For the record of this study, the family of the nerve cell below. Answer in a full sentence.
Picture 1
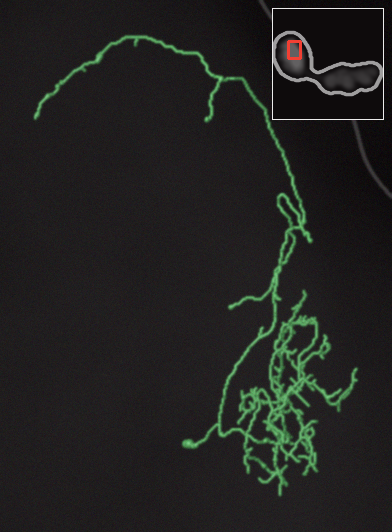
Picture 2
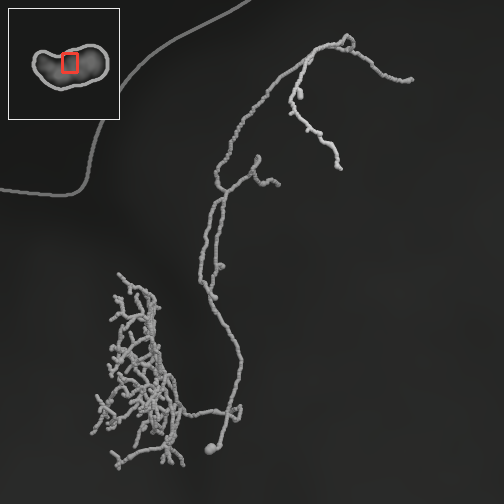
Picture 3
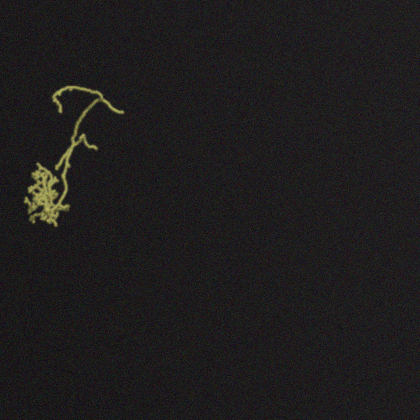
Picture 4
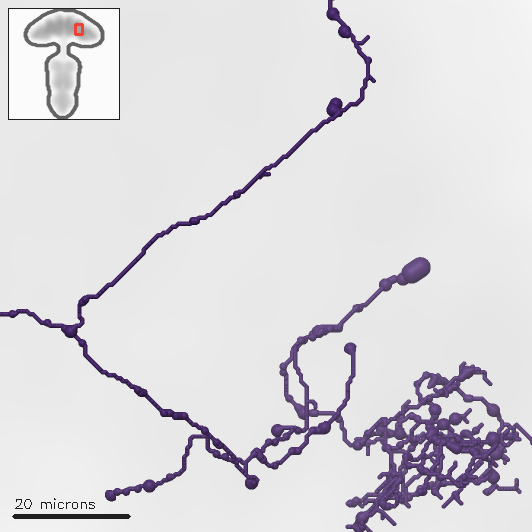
The family is LoVP.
